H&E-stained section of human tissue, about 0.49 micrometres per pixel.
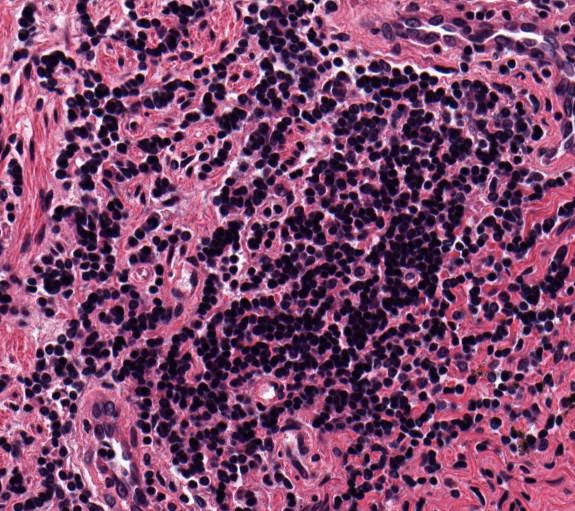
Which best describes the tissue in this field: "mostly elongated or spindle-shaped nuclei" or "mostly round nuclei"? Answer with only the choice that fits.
Mostly round nuclei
